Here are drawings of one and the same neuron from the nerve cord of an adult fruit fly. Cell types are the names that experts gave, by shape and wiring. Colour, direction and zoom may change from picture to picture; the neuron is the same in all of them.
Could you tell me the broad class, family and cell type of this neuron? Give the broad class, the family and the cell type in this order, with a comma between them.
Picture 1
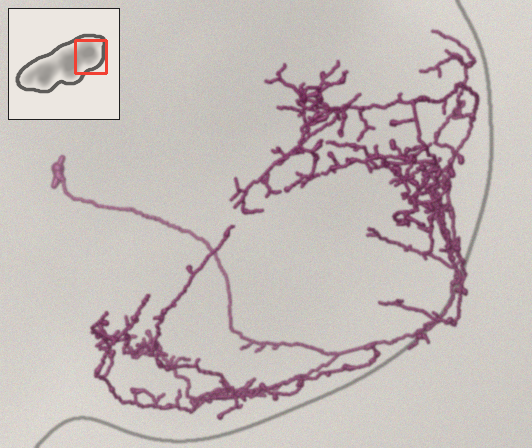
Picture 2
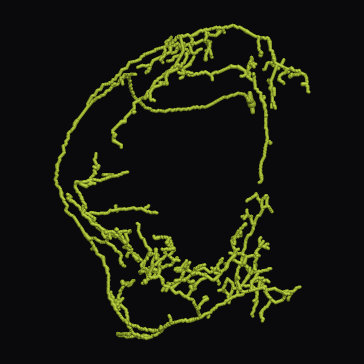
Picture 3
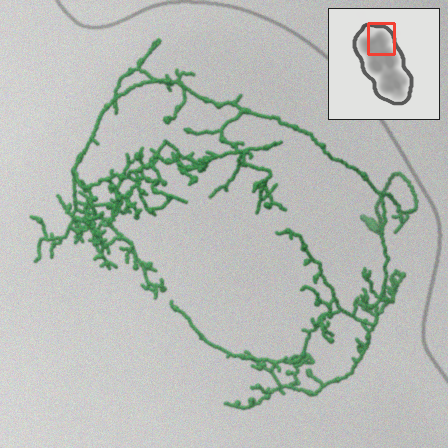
nerve-cord intrinsic neuron, hemilineage 19A, IN19A065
